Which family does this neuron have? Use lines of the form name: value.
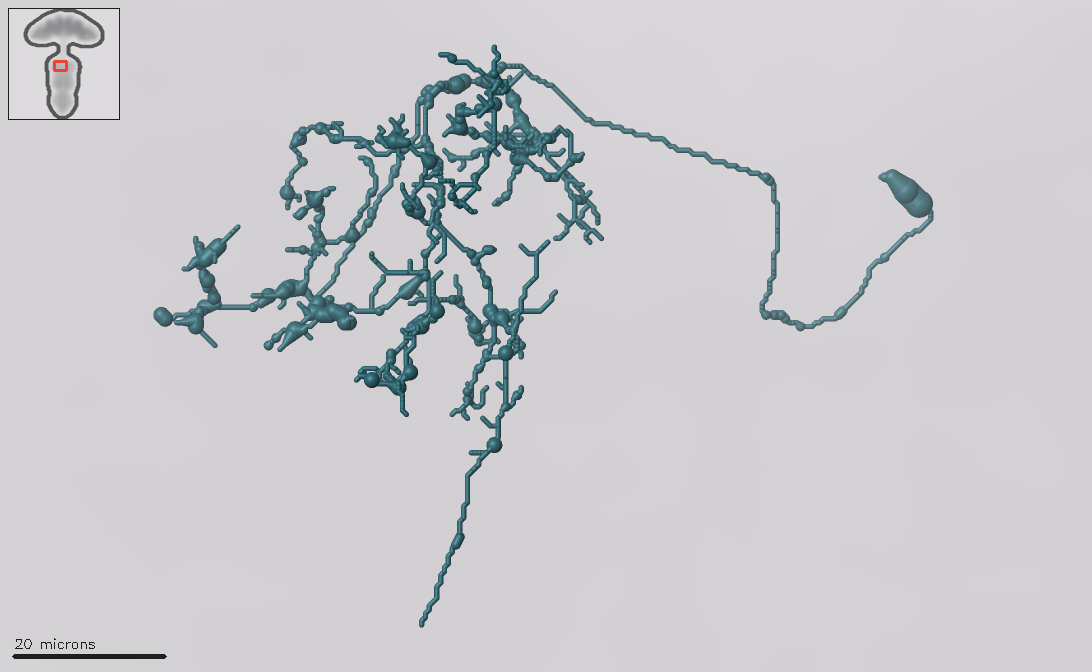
family: hemilineage 14A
